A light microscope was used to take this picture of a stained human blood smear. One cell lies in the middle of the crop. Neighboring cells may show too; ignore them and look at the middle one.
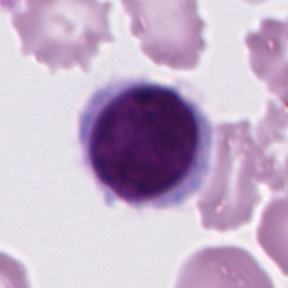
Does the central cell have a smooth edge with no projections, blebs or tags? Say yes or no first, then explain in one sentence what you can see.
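No. The edge of the cytoplasm is slightly ragged on the left side.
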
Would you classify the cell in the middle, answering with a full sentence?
The cell that lies at the centre of the crop is a hairy cell.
